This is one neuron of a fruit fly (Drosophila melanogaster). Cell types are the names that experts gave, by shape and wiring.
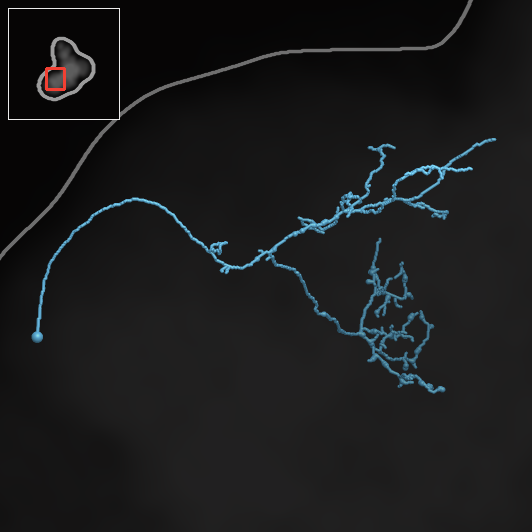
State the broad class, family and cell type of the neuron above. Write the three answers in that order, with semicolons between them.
central-brain intrinsic neuron; hemilineage SLPad1_posterior; SMP207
